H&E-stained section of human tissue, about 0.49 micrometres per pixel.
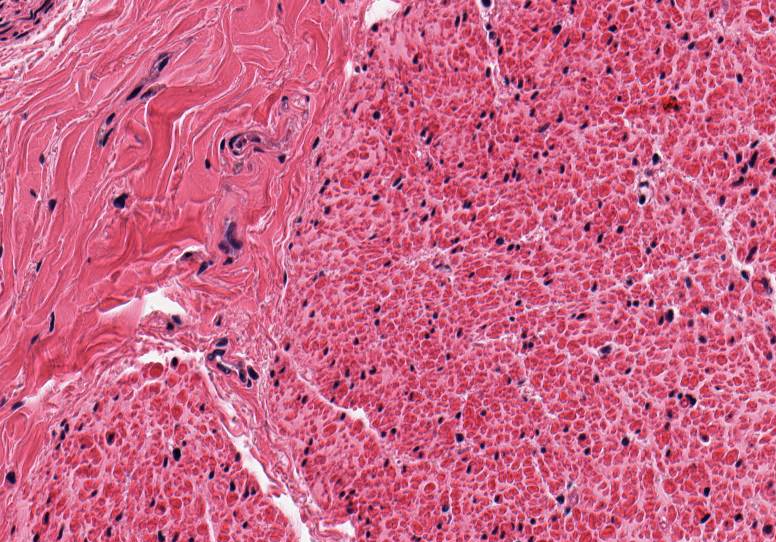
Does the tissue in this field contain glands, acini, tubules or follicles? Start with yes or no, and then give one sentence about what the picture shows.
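No. No epithelium, glands or fat cells are present anywhere in the field.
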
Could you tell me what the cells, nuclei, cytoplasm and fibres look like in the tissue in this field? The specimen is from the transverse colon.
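Upper left: dense, wavy, pink collagen; remainder of field cellular. Most of the field: tightly packed, small, rounded, eosinophilic cell profiles, cut across. Thin, pale septa split the cellular tissue into irregular bundles. Nuclei small, dark, oval, scattered singly and fairly sparsely among the rounded profiles.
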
